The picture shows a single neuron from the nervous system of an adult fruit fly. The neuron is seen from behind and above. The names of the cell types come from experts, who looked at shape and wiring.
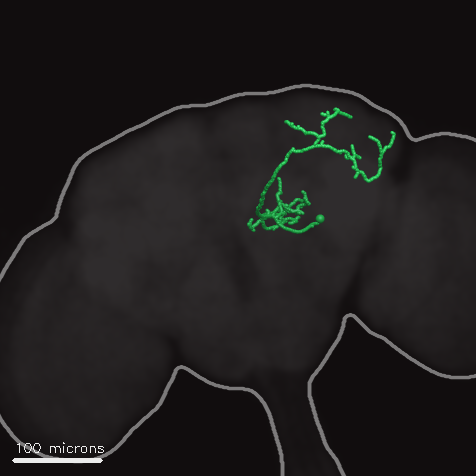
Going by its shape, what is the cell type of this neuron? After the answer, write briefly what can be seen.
It is of cell type CB3383. This is a central-brain intrinsic neuron. By the scale bar it is about 170 microns wide in this view. In this view it is about as wide as it is tall.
